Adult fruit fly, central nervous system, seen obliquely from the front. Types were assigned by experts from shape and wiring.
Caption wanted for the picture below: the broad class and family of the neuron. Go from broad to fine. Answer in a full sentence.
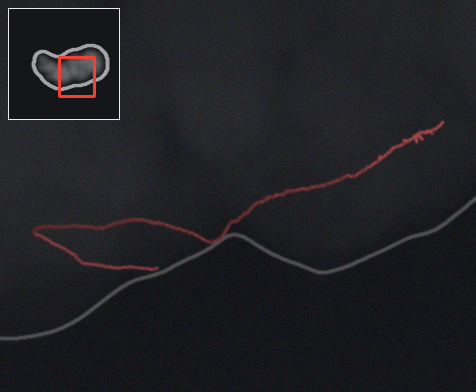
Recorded: A sensory neuron ascending to the brain of class gustatory.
